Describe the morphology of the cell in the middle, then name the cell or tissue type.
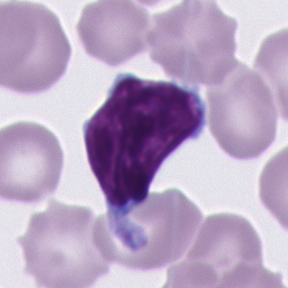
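Nearly the whole cell is taken up by the nucleus, leaving only a very thin rim of cytoplasm. Where that cytoplasm shows at the edges, it is pale blue. The nucleus is angular and wedge-shaped, narrowing toward its lower end. From the lower end of the cell extends a pale bluish, tail-like projection. The cell is a typical lymphocyte.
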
